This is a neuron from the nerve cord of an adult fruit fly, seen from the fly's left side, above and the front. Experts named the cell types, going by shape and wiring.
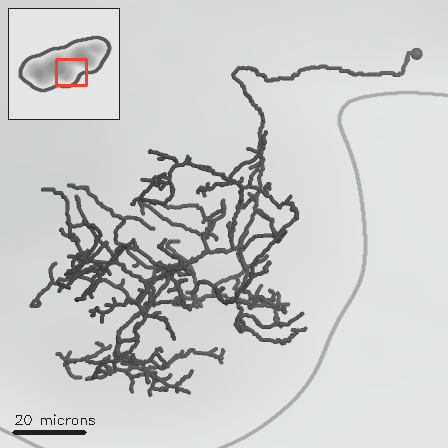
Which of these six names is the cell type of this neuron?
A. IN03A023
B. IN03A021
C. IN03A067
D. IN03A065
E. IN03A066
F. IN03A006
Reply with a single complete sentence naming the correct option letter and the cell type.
Under cell type, the neuron is listed as IN03A067, option C.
